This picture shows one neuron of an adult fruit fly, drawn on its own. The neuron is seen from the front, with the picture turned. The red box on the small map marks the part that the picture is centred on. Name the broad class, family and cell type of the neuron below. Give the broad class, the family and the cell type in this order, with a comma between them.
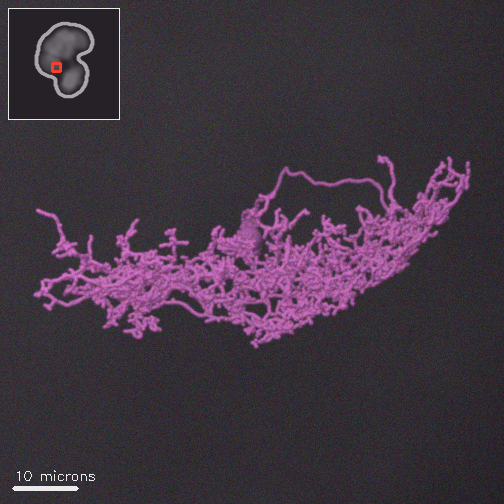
optic-lobe intrinsic neuron, LPi, LPi3412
